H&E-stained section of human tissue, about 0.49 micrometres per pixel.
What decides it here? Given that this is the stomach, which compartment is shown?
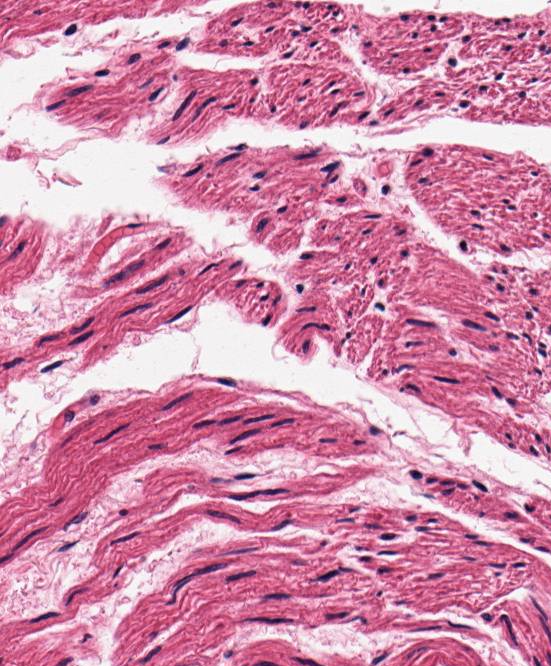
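Smooth muscle fills the field, in bundles cut lengthwise in the lower half and across or obliquely at upper right. Lengthwise, the nuclei are elongated, cigar-shaped and blunt-ended; across, they are small round dark dots among pink cells.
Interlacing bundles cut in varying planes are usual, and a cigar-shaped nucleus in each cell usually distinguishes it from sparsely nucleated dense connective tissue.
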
